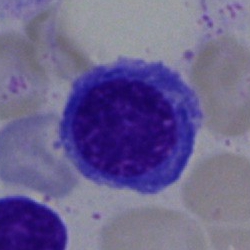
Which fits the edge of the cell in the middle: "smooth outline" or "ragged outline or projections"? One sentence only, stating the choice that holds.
The cell's outline is ragged or frayed, or has projections, blebs or tags.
